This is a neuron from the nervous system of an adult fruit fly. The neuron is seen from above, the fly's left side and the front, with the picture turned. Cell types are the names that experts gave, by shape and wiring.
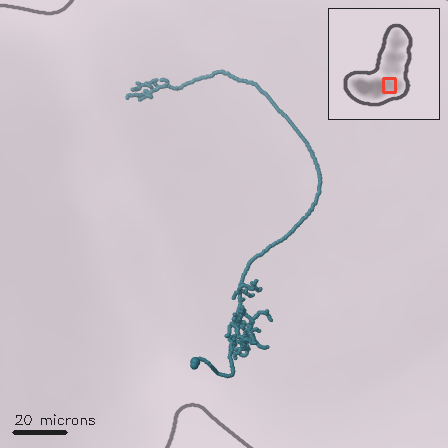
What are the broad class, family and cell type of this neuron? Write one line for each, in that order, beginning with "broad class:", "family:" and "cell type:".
broad class: optic-lobe intrinsic neuron
family: Tm
cell type: Tm5b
